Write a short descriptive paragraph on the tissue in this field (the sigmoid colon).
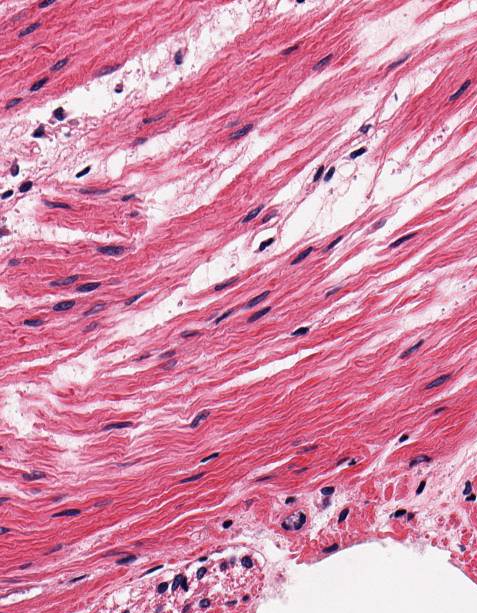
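Smooth muscle fibre bundles occupy most of the field, running diagonally lower left to upper right. Nuclei elongated, cigar-shaped, lying lengthwise along fibres. Fibre cytoplasm strongly eosinophilic pink. Lower half: fibres with wavy outline.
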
